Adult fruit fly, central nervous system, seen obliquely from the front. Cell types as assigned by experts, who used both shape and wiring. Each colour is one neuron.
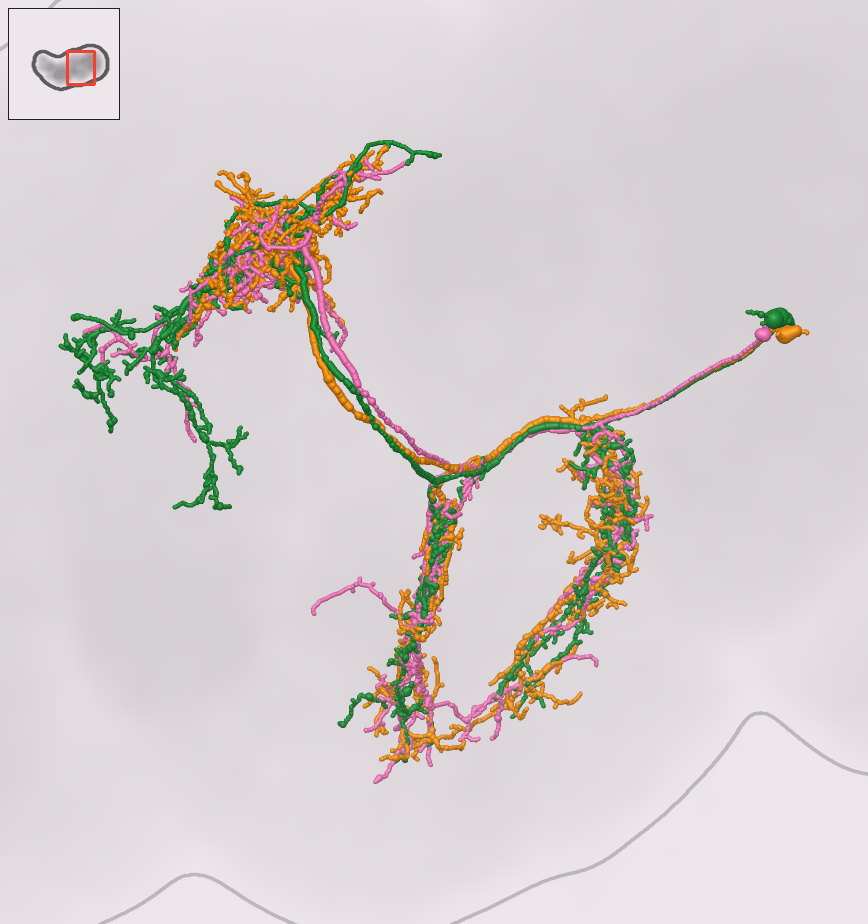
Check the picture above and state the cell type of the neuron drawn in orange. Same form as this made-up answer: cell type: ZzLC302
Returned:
cell type: mAL_m7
